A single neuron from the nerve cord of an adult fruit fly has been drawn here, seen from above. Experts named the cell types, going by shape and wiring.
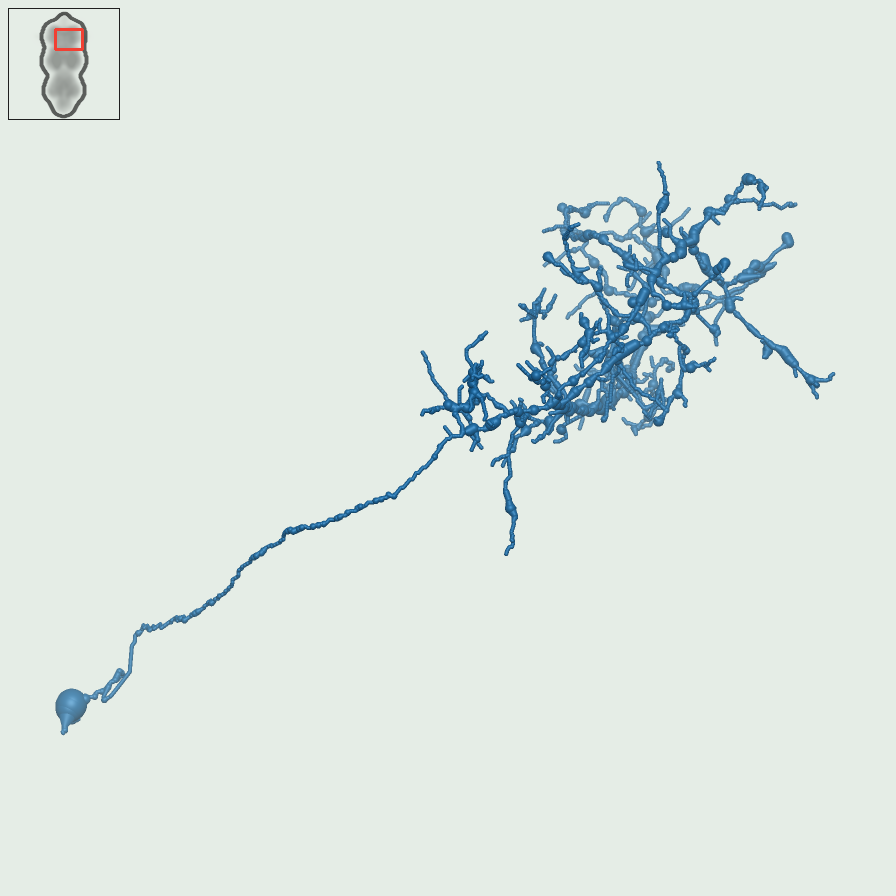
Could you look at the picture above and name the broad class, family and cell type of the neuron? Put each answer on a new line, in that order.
nerve-cord intrinsic neuron
hemilineage 12B
IN12B025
